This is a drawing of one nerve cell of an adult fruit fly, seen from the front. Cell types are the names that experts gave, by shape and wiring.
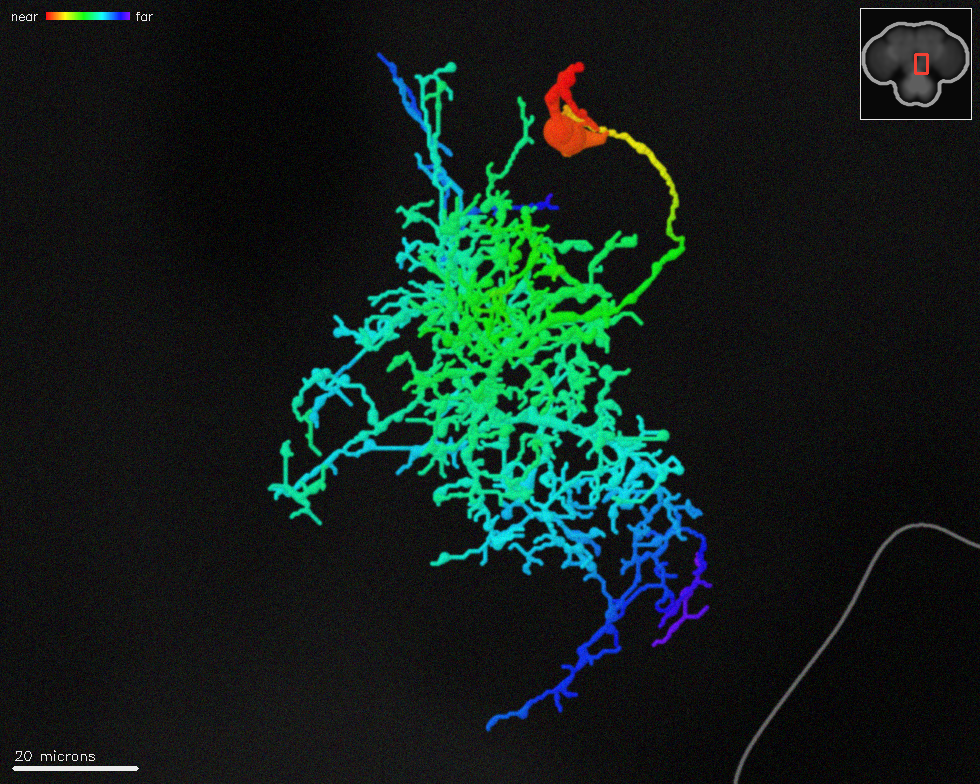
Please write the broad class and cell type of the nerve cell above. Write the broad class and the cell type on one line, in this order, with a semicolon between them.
central-brain intrinsic neuron; GNG139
